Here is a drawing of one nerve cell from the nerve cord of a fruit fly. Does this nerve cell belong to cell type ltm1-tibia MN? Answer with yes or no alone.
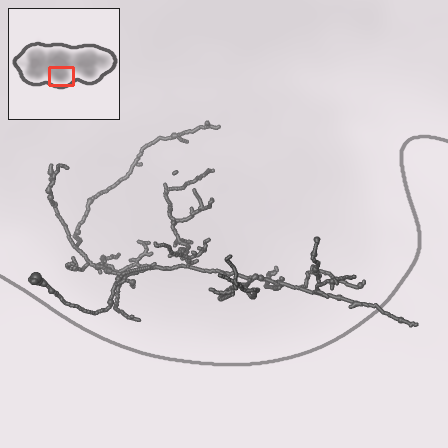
no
